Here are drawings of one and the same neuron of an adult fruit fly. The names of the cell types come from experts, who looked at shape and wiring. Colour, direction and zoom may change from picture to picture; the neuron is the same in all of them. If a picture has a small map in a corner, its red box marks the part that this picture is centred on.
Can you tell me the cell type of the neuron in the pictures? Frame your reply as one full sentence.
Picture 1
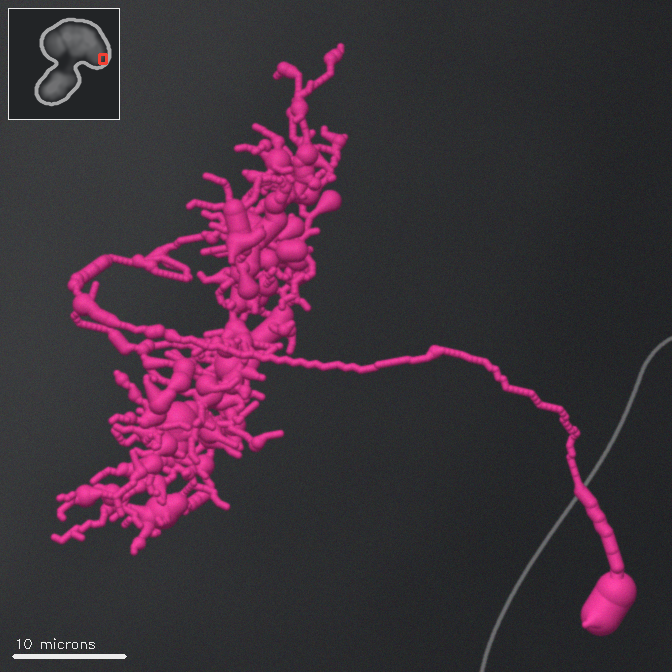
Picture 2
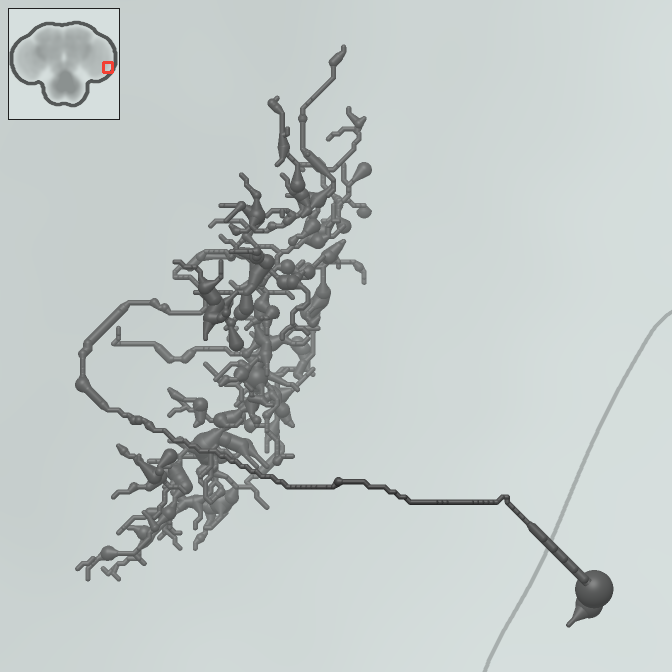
As its cell type, this neuron has Dm12.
